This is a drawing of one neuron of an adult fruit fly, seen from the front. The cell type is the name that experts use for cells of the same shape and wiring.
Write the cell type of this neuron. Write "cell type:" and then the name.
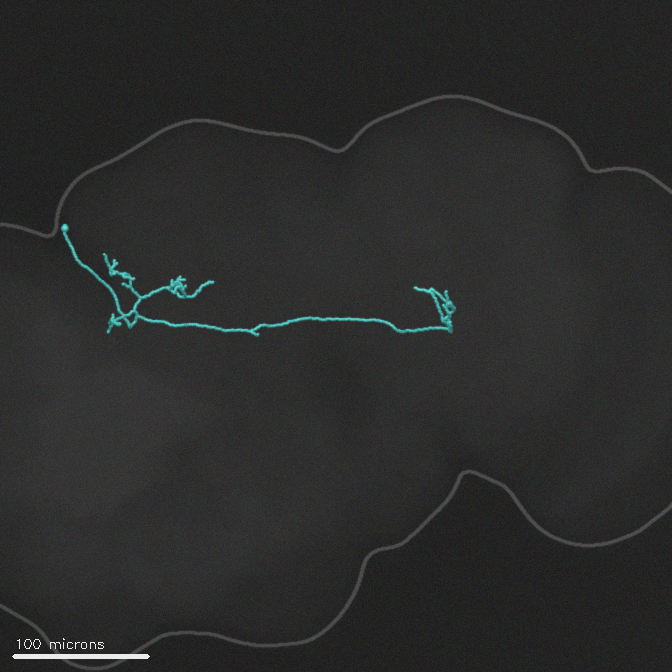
cell type: LHPV3a2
